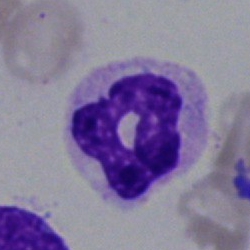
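Segmented neutrophil, central cell. Checking the nucleus first, it forms a closed ring around a clear central hole. Its chromatin is dark purple and coarsely clumped, and no nucleoli are visible. Lastly, the cytoplasm shows no vacuoles.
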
